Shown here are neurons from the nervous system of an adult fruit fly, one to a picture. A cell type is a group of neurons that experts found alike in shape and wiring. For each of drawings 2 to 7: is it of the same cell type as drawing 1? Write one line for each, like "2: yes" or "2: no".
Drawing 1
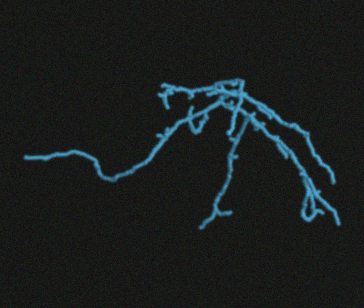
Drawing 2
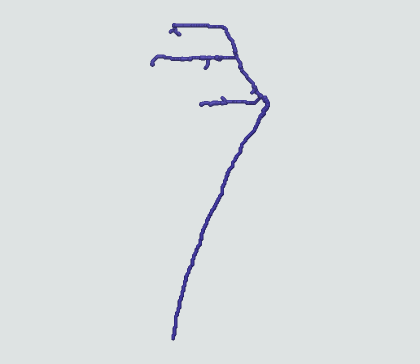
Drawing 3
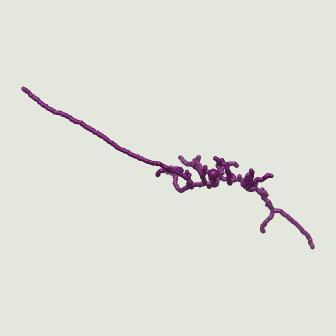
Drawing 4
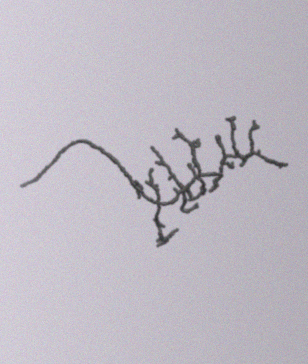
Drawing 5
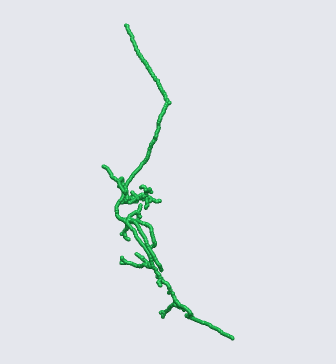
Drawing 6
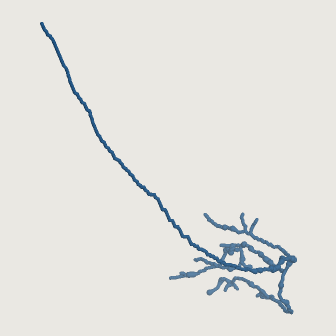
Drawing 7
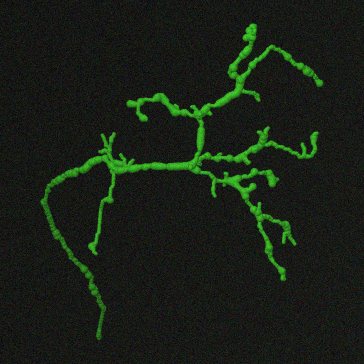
2: no
3: yes
4: yes
5: yes
6: no
7: yes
